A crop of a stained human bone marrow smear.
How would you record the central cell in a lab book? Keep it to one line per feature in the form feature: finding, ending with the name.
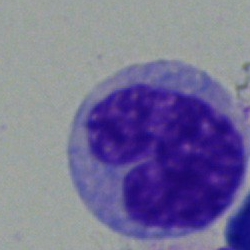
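Nucleus: deeply cleft, the cleft entering from the left side
Position: nucleus set toward the right of the cell
Cytoplasmic rim: wider on the left
Chromatin: dark purple, coarsely clumped, small paler spots between the clumps
Cytoplasm: pale lilac-blue
Name: monocyte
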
